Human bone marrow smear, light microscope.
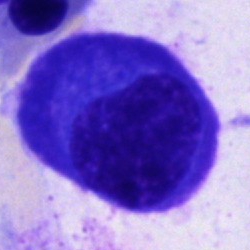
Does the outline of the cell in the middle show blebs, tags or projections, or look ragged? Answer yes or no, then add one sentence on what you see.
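No. The cell outline is smooth and broadly oval.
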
